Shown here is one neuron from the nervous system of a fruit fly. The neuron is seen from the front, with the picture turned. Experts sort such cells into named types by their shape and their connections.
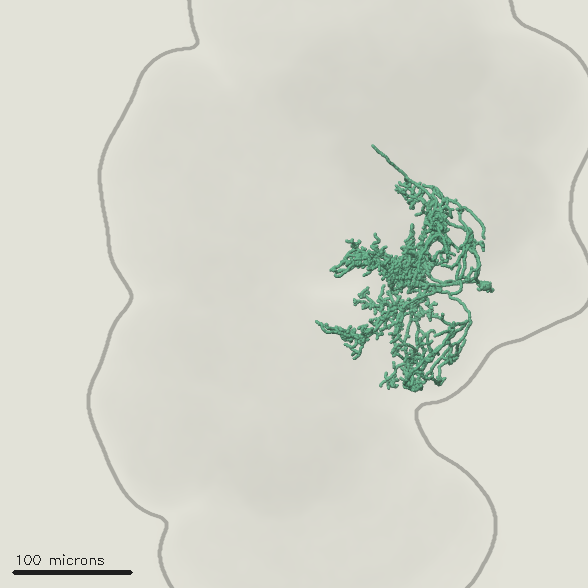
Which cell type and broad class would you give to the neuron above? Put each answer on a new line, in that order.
GNG298
central-brain intrinsic neuron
